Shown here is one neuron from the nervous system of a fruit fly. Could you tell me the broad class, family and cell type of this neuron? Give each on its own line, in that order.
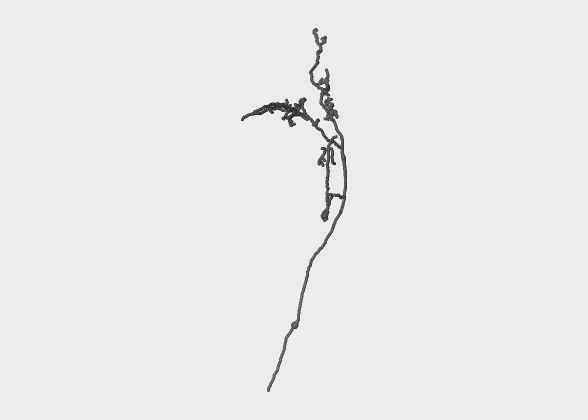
sensory neuron entering the nerve cord
class mechanosensory tactile
SNta05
